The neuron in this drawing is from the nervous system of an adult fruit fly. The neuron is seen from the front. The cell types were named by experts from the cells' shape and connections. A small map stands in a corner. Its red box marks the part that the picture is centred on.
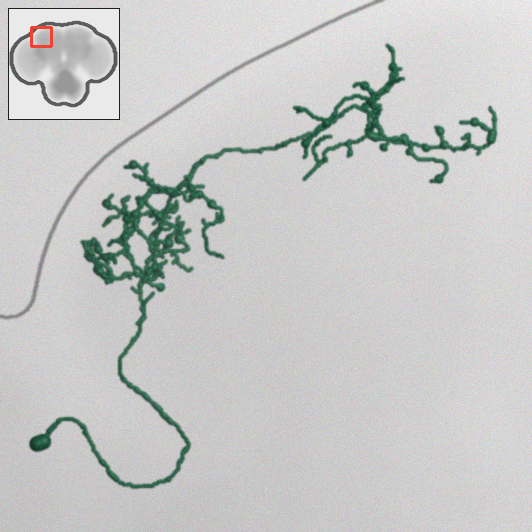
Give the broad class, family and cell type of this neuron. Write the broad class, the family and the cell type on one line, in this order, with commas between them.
central-brain intrinsic neuron, hemilineage LHa3, LHAV3b1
